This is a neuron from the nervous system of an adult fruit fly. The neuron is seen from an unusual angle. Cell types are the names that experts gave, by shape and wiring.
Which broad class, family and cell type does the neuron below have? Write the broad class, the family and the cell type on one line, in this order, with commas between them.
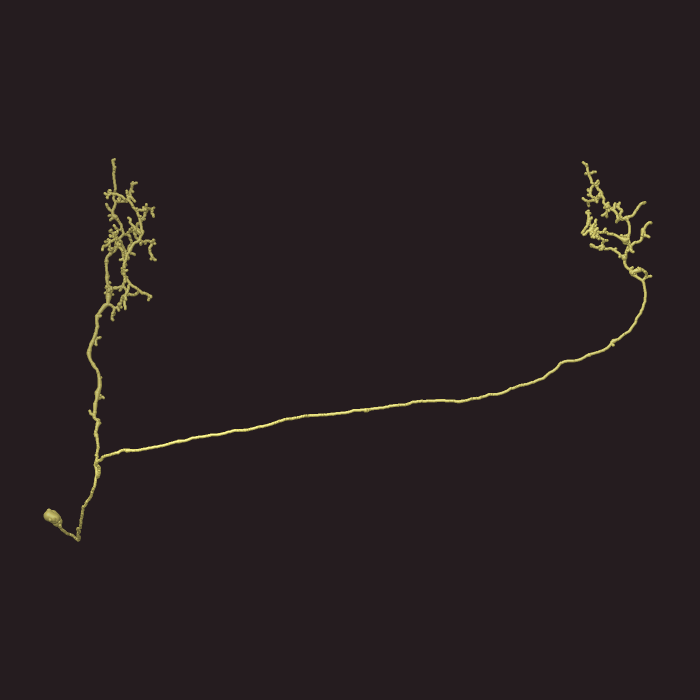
optic-lobe intrinsic neuron, Tm, Tm33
